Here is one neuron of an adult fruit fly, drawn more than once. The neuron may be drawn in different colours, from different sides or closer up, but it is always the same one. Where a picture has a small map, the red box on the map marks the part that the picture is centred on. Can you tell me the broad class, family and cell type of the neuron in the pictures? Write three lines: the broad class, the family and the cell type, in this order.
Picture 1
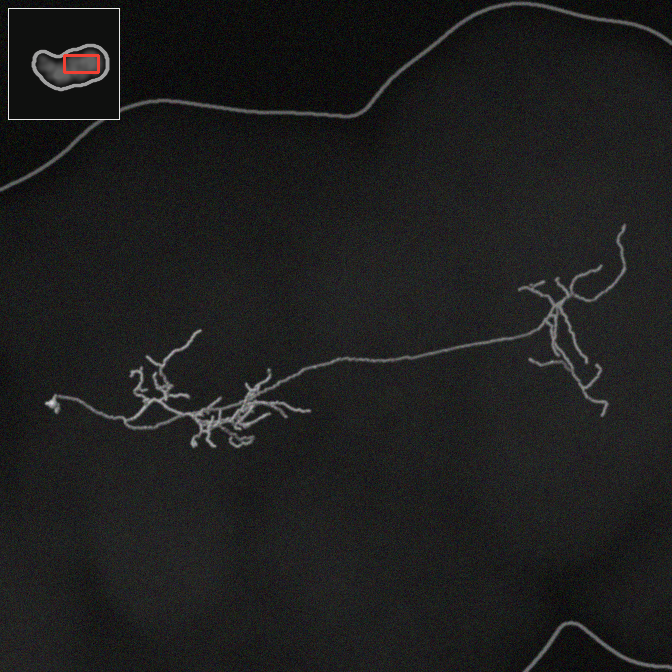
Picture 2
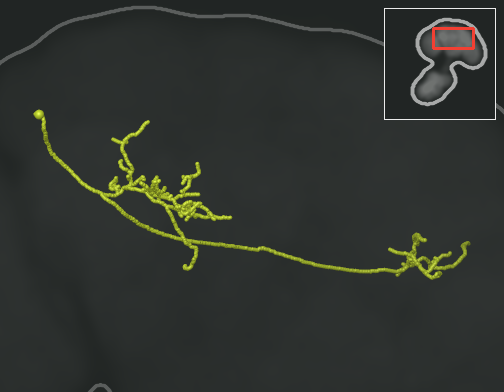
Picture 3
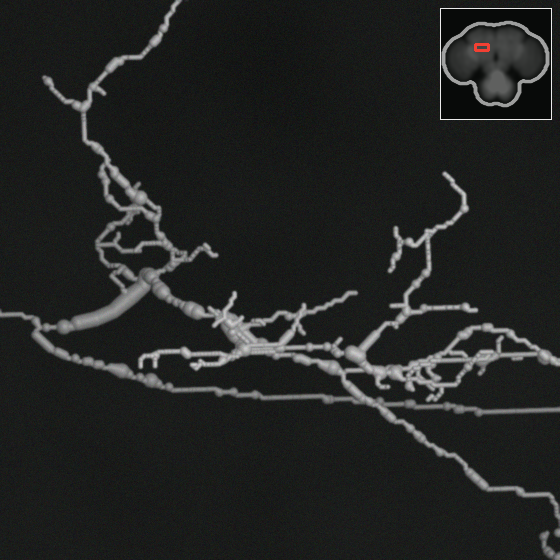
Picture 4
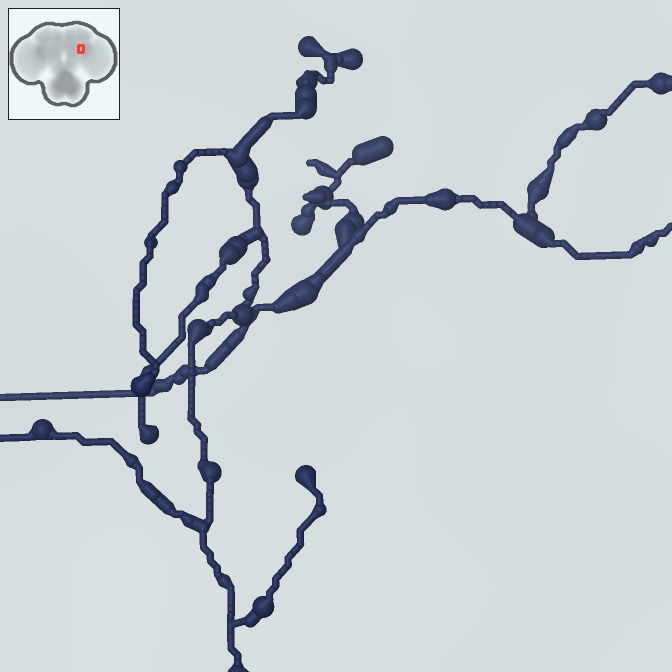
central-brain intrinsic neuron
hemilineage VLPl2_posterior
CB2143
